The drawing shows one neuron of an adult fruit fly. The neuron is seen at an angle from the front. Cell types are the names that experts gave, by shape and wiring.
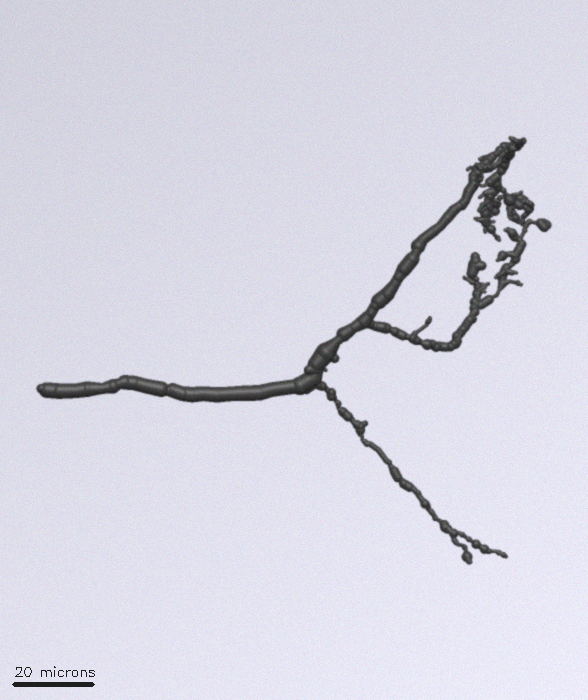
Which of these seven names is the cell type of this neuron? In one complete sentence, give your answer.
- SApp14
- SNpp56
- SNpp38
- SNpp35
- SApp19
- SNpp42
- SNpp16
So far as cell type goes, this neuron is SNpp38.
